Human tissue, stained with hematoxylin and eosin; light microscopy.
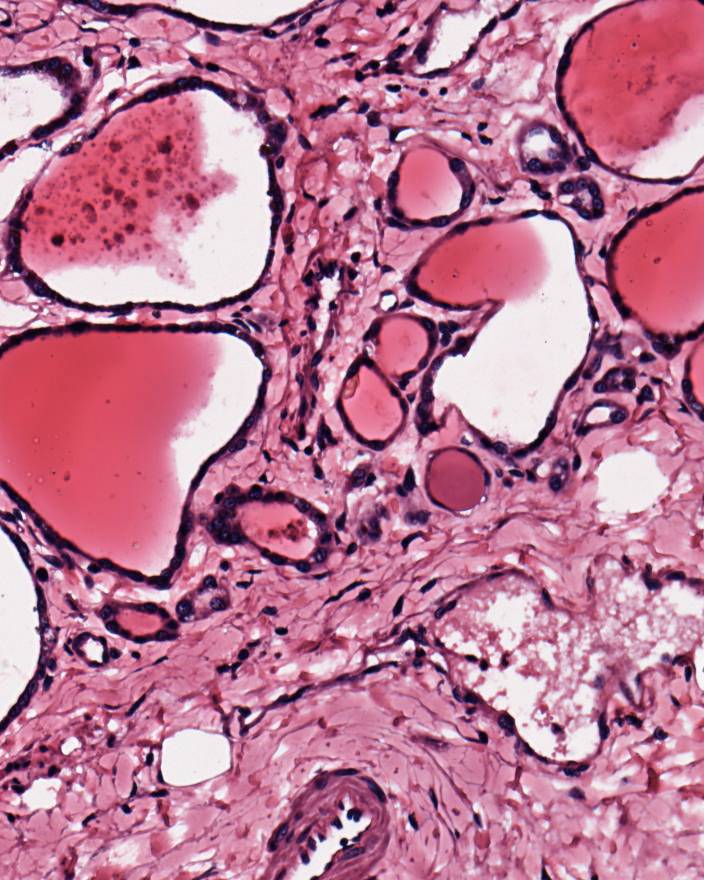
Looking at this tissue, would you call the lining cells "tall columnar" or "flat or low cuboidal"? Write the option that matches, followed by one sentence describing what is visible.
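Flat or low cuboidal. Each follicle is lined by a single layer of flattened to low cuboidal cells with dark nuclei.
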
